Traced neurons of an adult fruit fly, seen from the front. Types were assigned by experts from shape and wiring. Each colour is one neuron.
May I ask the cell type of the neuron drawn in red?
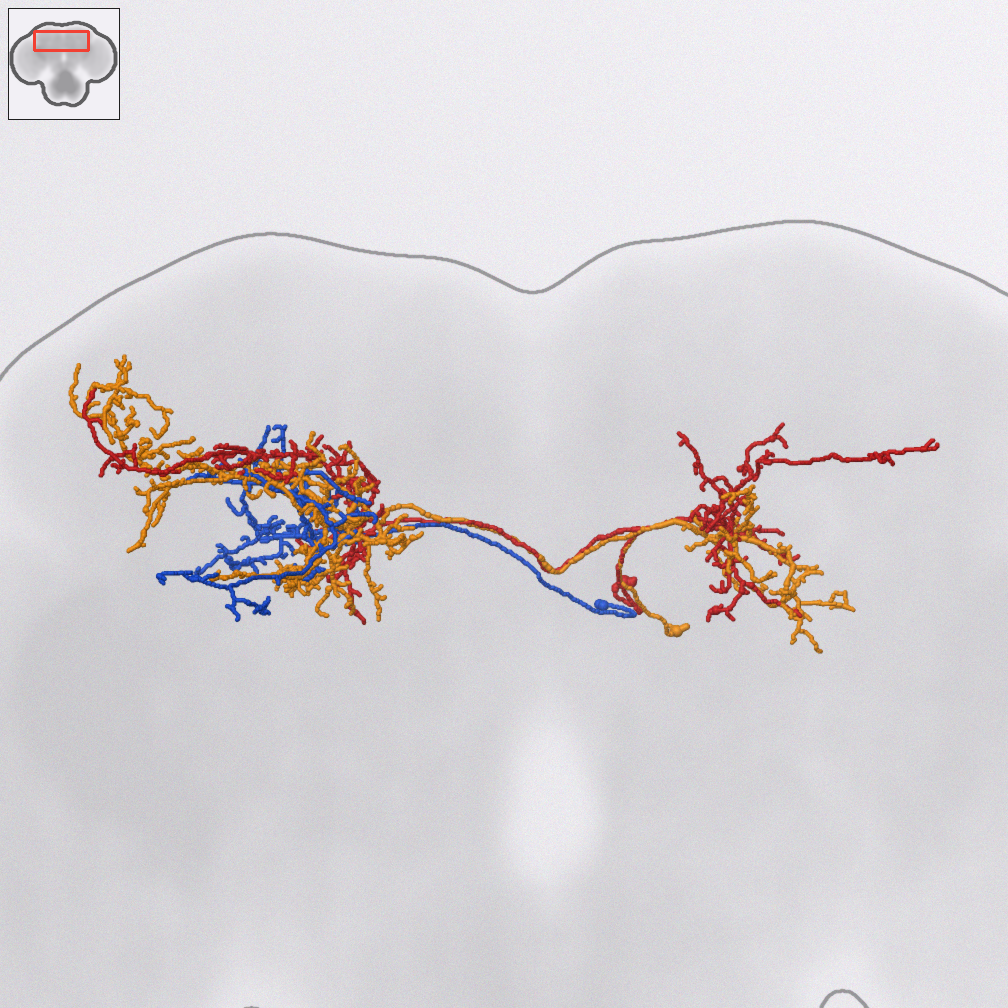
CL354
